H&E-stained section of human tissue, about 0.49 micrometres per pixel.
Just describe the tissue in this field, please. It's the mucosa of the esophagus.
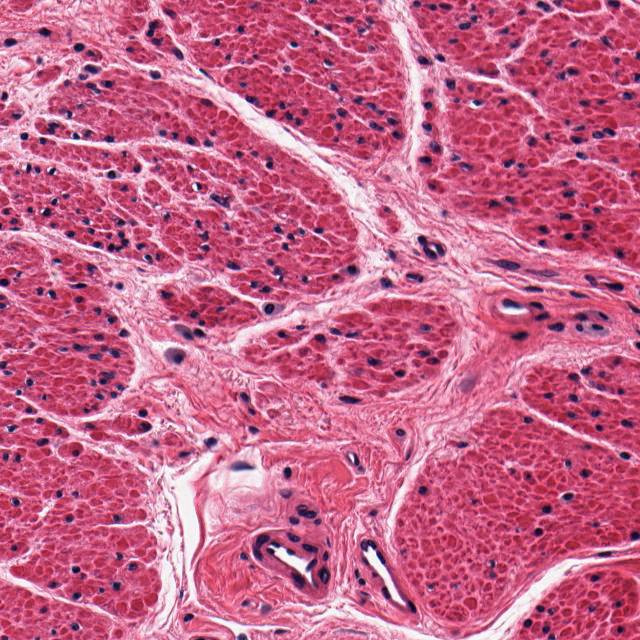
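Components: large muscle bundles, divided by a branching network of pale connective tissue septa. Cytoplasm: deep pink-red with eosin. Nuclei: central in the cell profile where present, not at the edge. Septa: pale pink loose collagenous tissue, broadest centrally and in the lower middle.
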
